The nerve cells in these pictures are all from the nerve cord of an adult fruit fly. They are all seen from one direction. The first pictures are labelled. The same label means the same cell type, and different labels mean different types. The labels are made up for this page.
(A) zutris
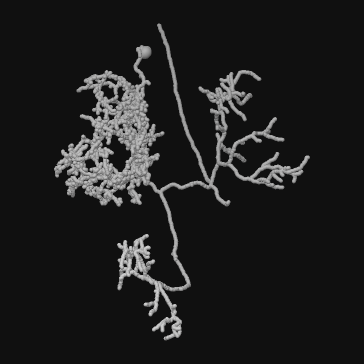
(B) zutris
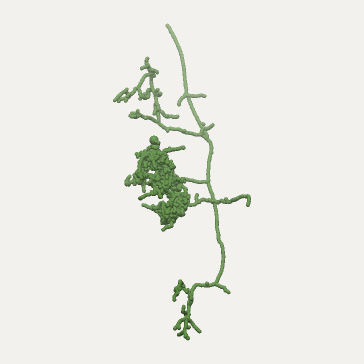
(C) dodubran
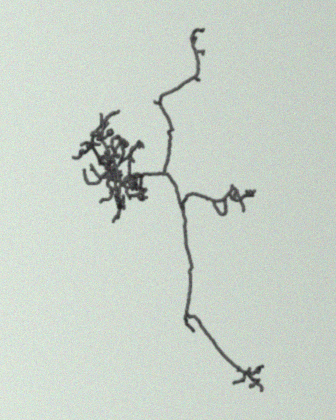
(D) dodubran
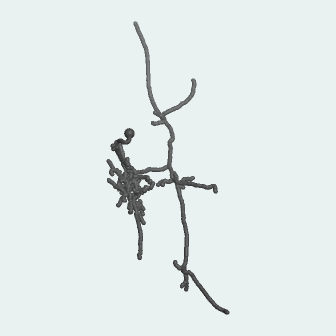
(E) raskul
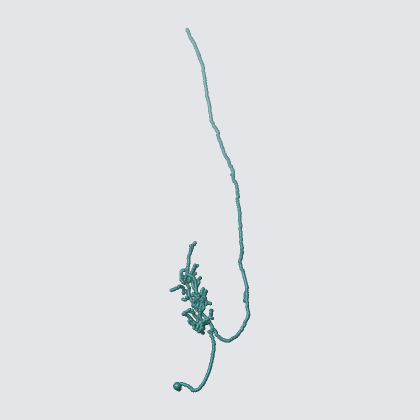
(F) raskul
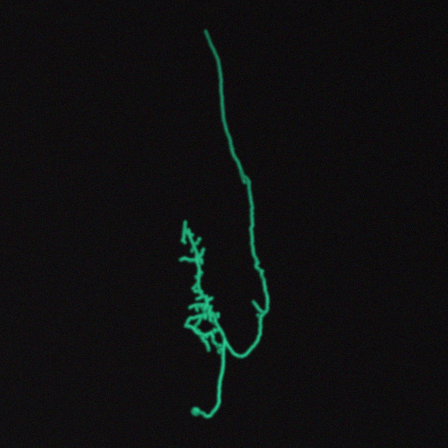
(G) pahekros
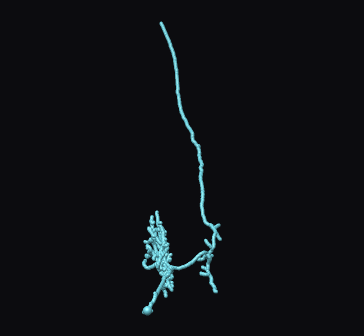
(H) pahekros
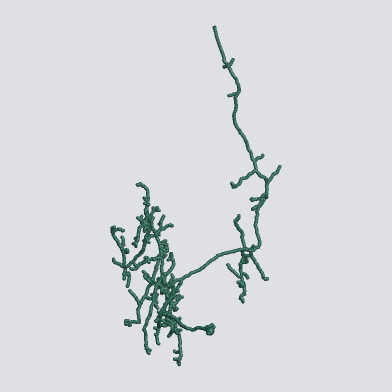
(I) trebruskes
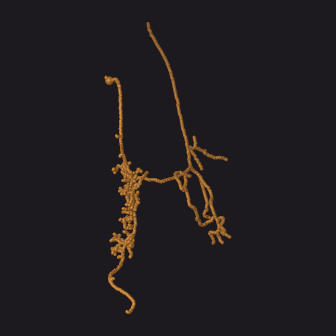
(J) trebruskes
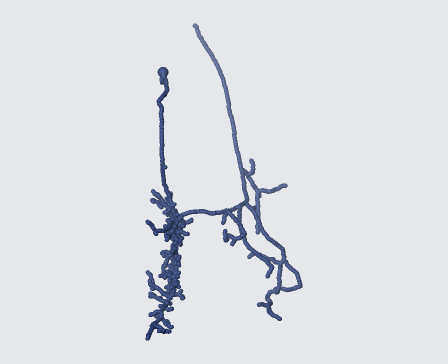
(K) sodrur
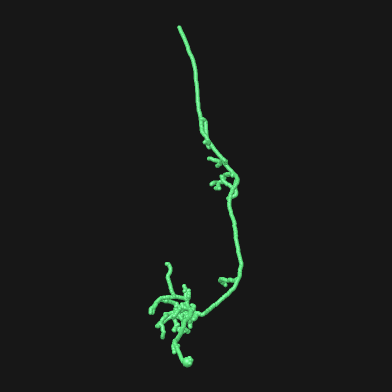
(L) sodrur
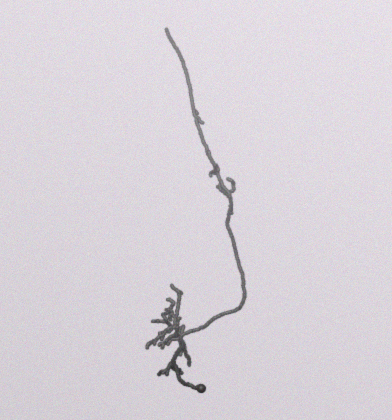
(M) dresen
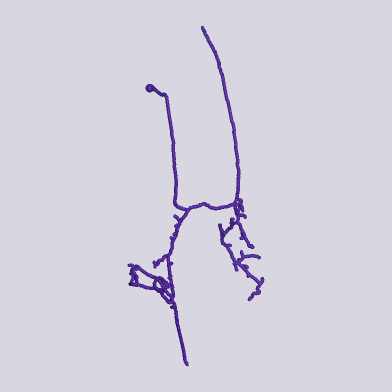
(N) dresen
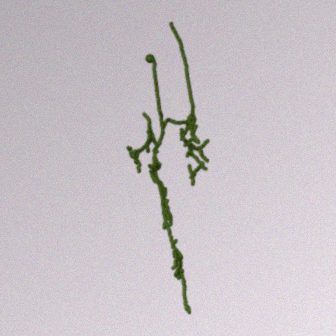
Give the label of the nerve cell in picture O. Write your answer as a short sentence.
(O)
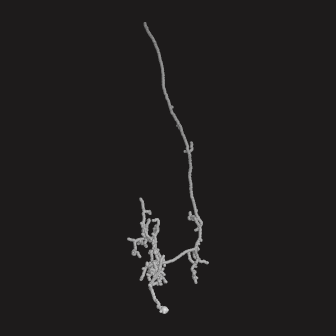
It belongs to pahekros.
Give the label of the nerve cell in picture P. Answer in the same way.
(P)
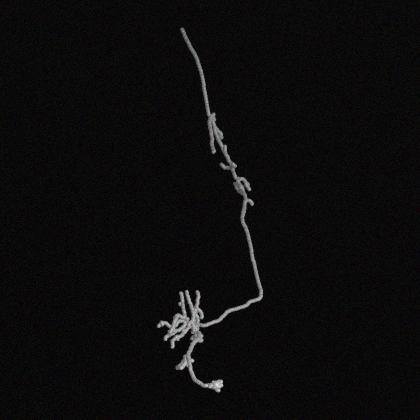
It belongs to sodrur.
